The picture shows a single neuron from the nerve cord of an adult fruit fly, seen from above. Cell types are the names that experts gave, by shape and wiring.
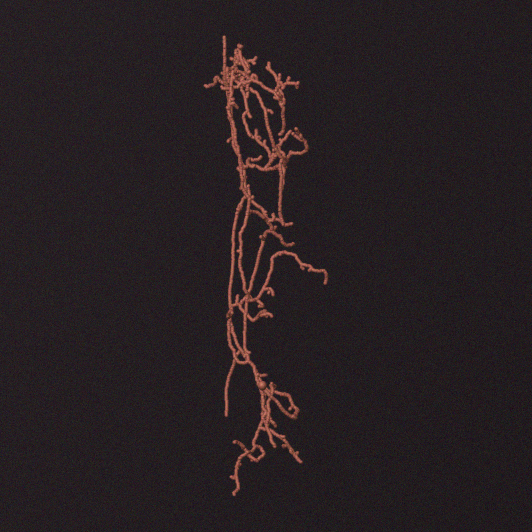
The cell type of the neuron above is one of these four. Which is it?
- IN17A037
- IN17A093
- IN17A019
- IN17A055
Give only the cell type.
IN17A037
